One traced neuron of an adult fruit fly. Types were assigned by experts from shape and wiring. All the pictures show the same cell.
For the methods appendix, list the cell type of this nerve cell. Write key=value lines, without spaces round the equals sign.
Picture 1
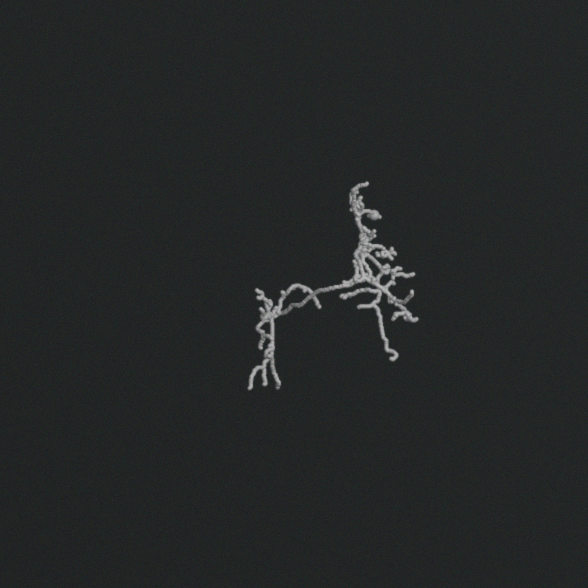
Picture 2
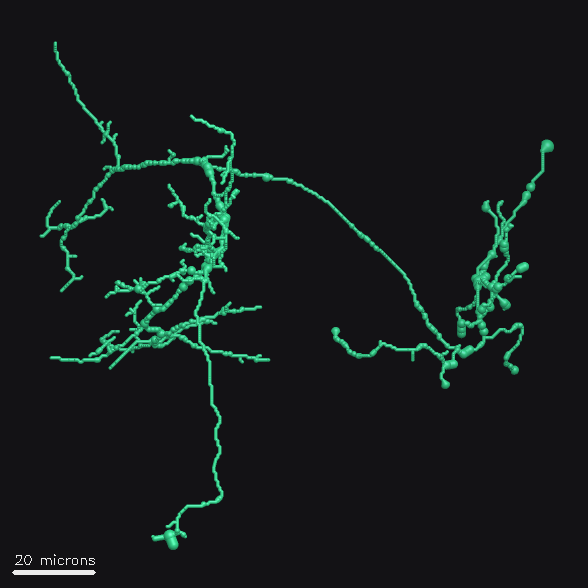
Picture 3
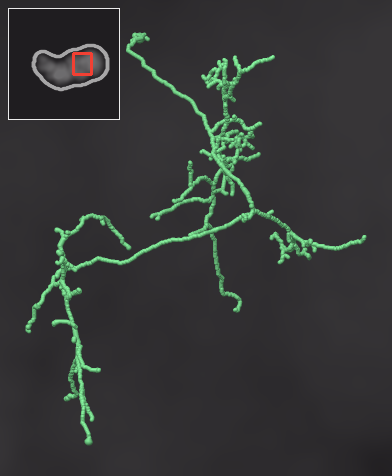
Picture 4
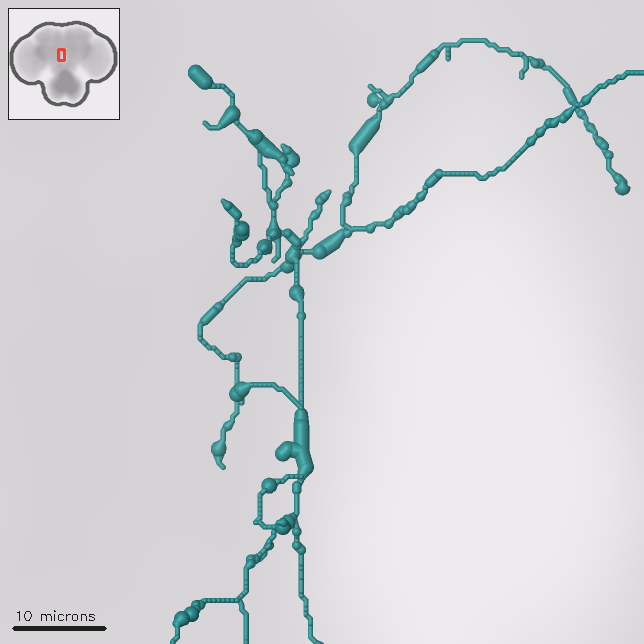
cell_type=PS260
